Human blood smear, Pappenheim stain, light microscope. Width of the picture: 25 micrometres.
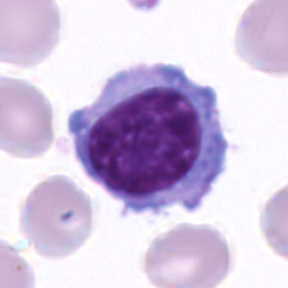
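Plasma cell, centre of a stained peripheral blood smear. The nucleus is oval, its outline smooth and without indentation. The cytoplasm holds neither distinct granules nor clear vacuoles. Small frayed projections extend from the lower edge of the cell.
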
